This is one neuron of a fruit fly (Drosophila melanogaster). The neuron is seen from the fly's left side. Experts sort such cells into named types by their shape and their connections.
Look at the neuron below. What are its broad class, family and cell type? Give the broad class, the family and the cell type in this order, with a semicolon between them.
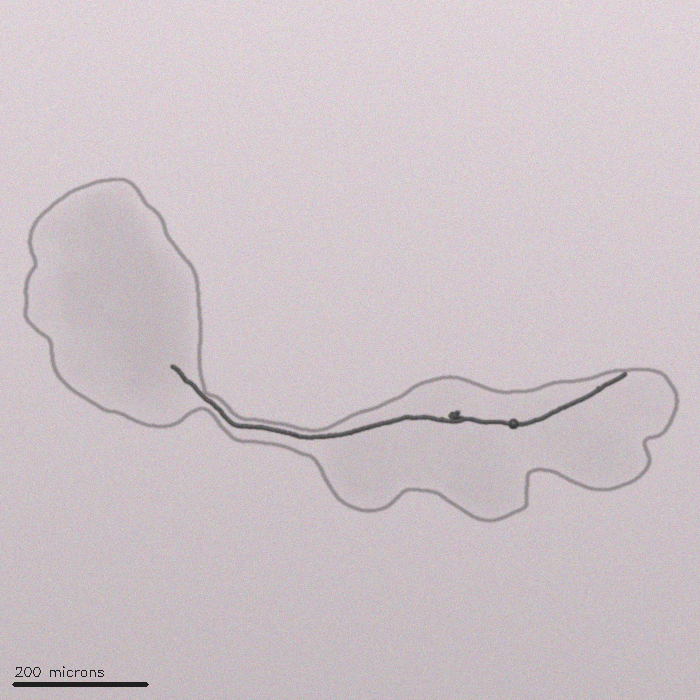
sensory neuron ascending to the brain; class mechanosensory proprioceptive; SApp01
